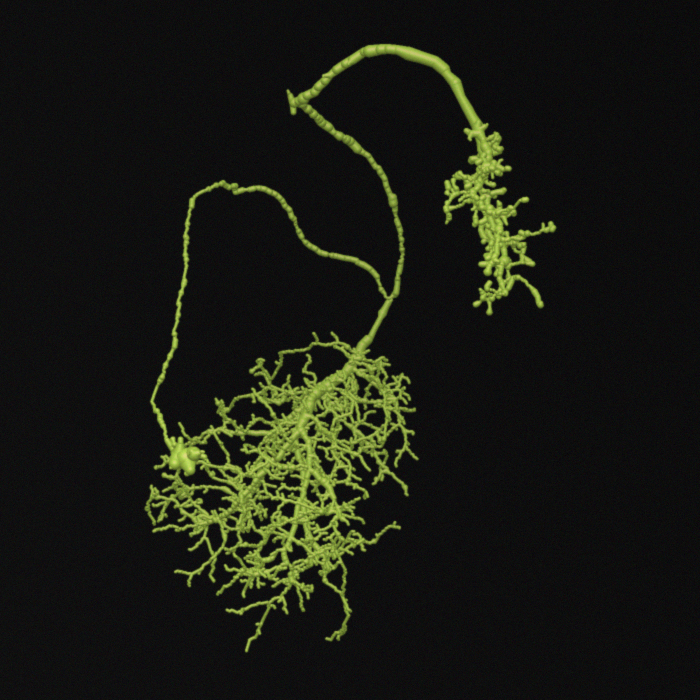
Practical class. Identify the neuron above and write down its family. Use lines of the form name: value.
family: hemilineage 02A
